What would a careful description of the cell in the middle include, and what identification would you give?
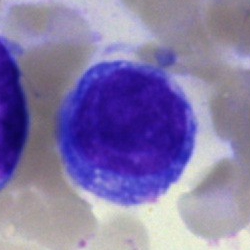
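The nucleus is positioned toward the top of the cell, with a wider band of cytoplasm beneath it. Its chromatin appears dense and stains dark purple. The cytoplasm is deep blue, and the part below the nucleus contains several small pale spots. This cell is a blast.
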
